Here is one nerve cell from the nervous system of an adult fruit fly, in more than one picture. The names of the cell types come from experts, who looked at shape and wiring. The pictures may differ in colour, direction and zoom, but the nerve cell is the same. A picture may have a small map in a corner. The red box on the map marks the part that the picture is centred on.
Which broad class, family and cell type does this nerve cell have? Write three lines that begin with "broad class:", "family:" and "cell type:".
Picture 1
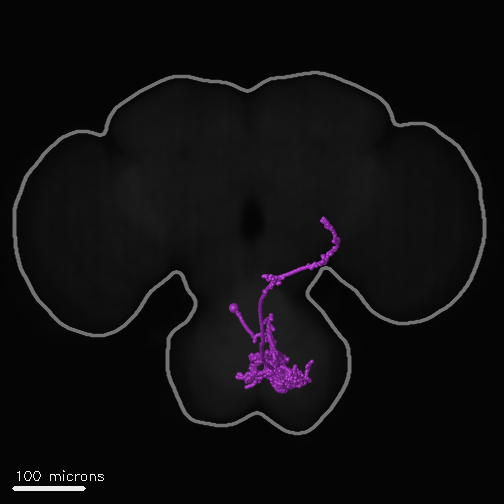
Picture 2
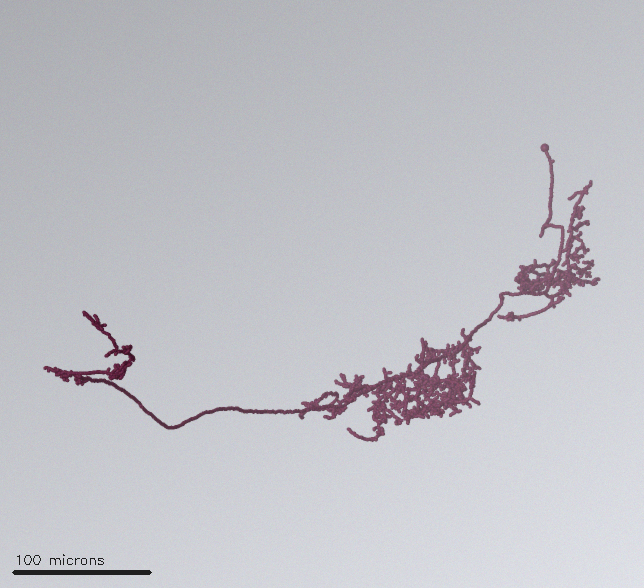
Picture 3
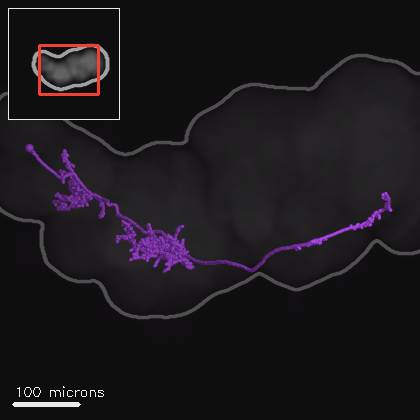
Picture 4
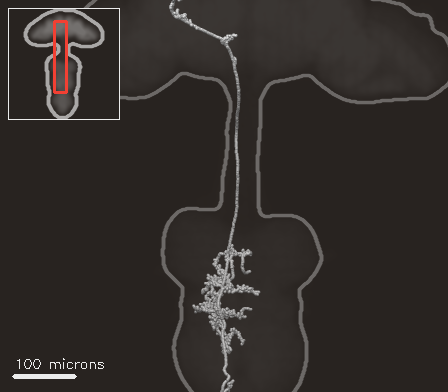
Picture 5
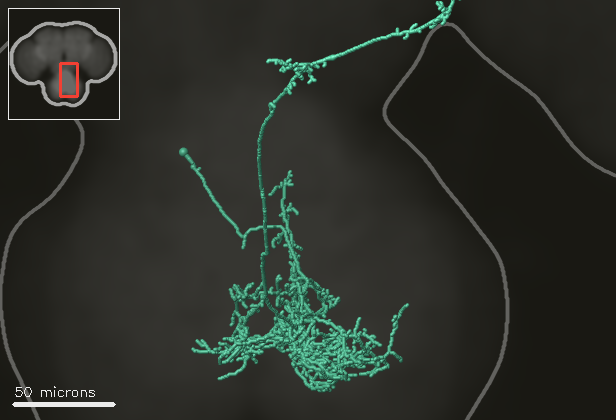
broad class: ascending neuron
family: hemilineage 08B
cell type: AN08B034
